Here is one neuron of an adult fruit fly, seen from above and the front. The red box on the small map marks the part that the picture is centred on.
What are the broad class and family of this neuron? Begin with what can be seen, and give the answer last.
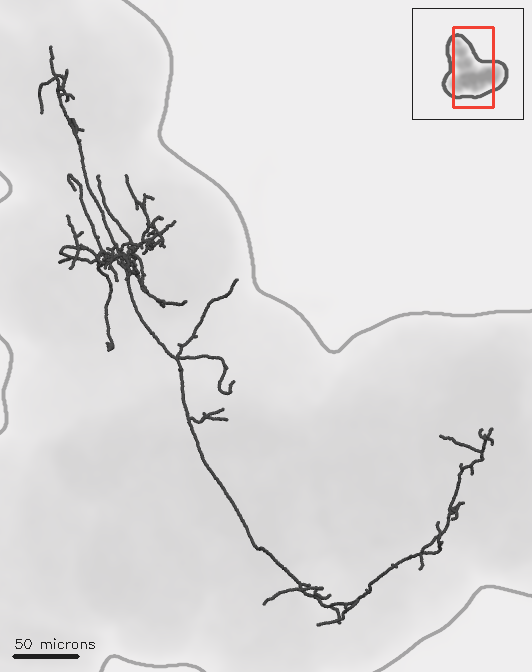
The cell body is on the left of the picture. From top to bottom in the picture it spans about 450 microns. Dozens of branch ends can be seen. Its broad class is ascending neuron. The family is hemilineage 05B.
